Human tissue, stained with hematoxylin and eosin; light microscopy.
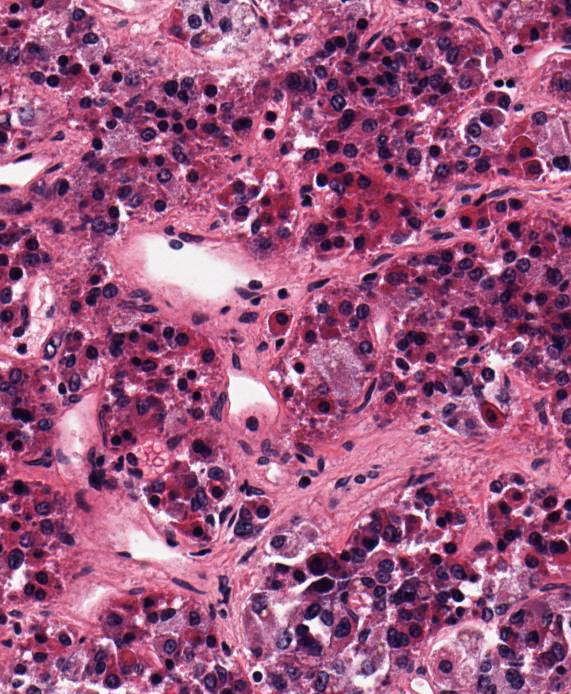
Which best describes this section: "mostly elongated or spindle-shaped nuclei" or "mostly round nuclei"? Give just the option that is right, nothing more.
Mostly round nuclei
